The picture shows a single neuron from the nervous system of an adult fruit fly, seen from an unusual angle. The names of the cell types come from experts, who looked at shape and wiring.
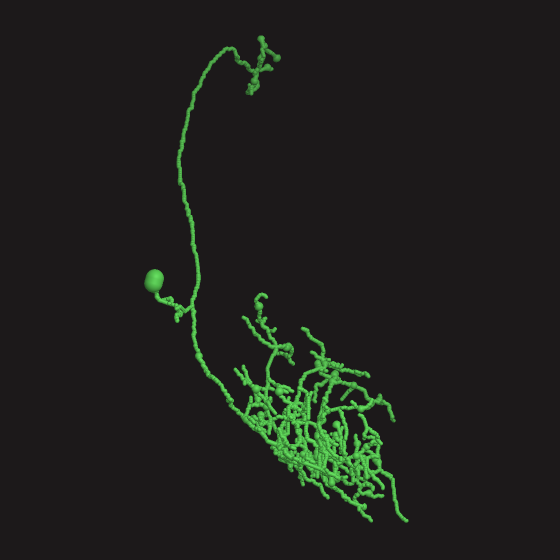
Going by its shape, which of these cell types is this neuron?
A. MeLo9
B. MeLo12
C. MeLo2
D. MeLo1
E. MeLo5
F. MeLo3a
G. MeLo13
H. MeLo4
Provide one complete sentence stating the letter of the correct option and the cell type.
The neuron takes the cell type MeLo1, listed as option D.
